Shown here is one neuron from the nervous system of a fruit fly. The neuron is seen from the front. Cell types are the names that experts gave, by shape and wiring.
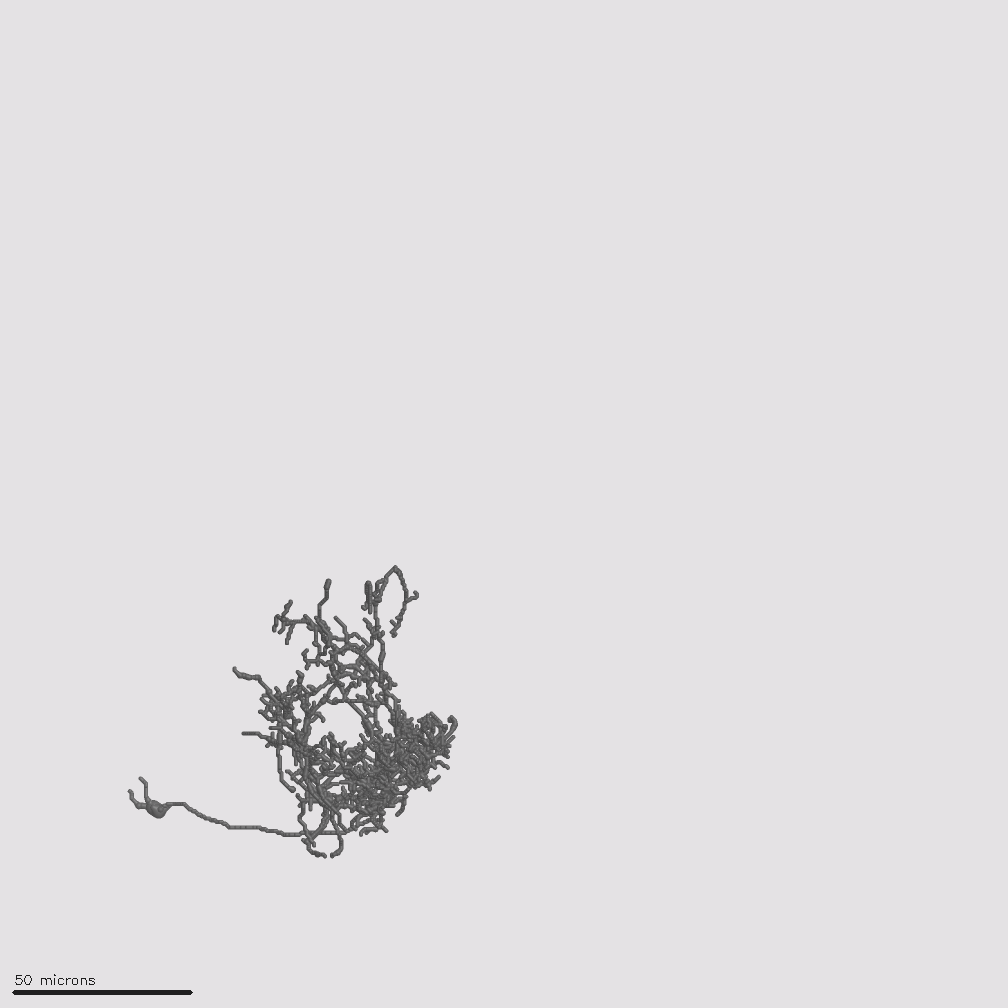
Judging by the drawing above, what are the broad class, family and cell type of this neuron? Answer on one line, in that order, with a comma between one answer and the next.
nerve-cord intrinsic neuron, hemilineage 01B, IN01B008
